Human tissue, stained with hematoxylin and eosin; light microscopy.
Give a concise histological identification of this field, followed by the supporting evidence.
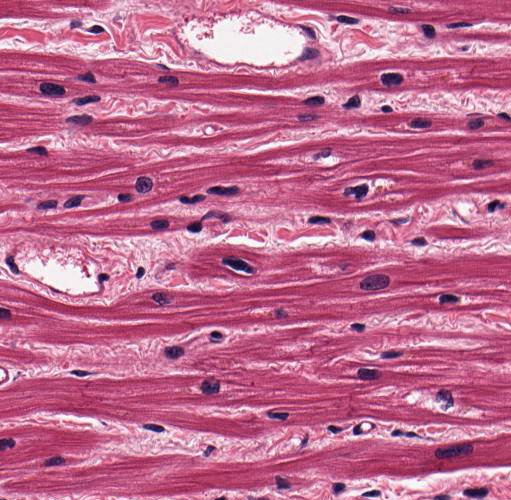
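Myocardium fills the field, with long muscle fibres running roughly horizontally. Their cytoplasm is deep pink and strongly eosinophilic, and some fibres branch and merge with neighbours rather than running separately.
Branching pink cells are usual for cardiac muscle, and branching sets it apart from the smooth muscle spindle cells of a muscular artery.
Nuclei lie singly, without clusters of crowded cells.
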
